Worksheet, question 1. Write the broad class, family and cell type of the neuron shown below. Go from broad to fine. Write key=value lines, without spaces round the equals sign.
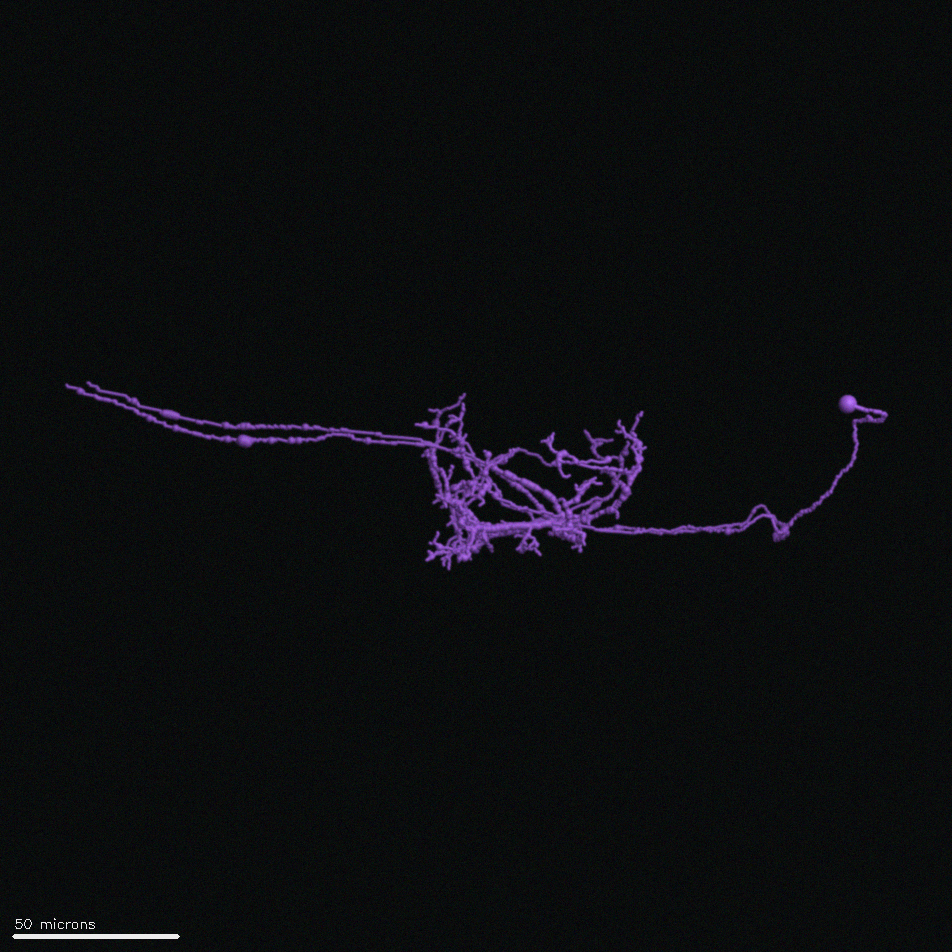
broad_class=ascending neuron
family=hemilineage 09B
cell_type=AN09B026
